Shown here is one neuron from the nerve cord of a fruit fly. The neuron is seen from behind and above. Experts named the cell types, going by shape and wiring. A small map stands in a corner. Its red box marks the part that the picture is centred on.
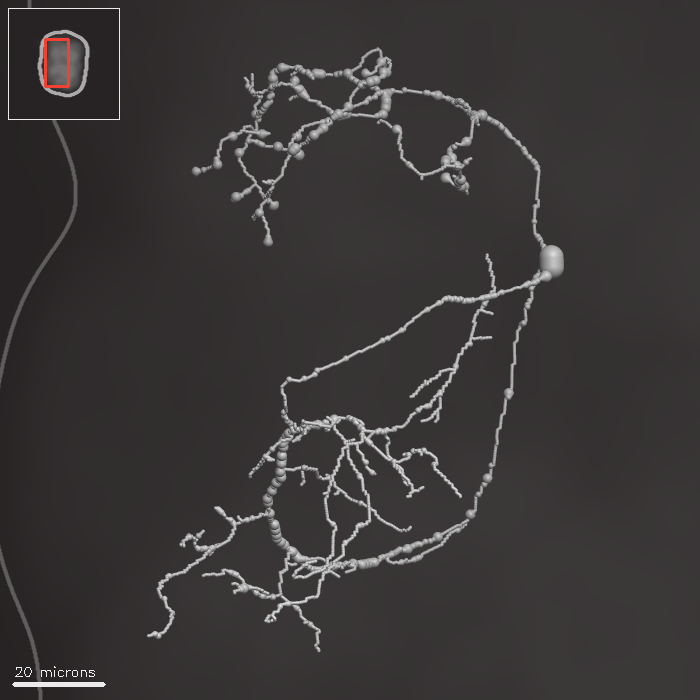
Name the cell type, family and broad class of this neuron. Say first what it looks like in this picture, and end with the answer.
By the scale bar it is about 140 microns tall in this view. The picture shows dozens of branch ends. The cell type is IN17A091. Its family is hemilineage 17A. It is a nerve-cord intrinsic neuron.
